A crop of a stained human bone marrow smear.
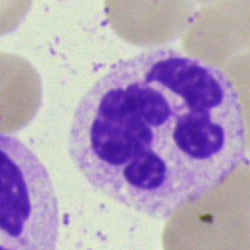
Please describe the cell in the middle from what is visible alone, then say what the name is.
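Notice how the nucleus is divided into several lobes linked by thin strands. Its chromatin is dense, clumped and dark purple. Around it the cytoplasm is abundant and pale lilac, filled with fine lilac granules. This is a segmented neutrophil.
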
